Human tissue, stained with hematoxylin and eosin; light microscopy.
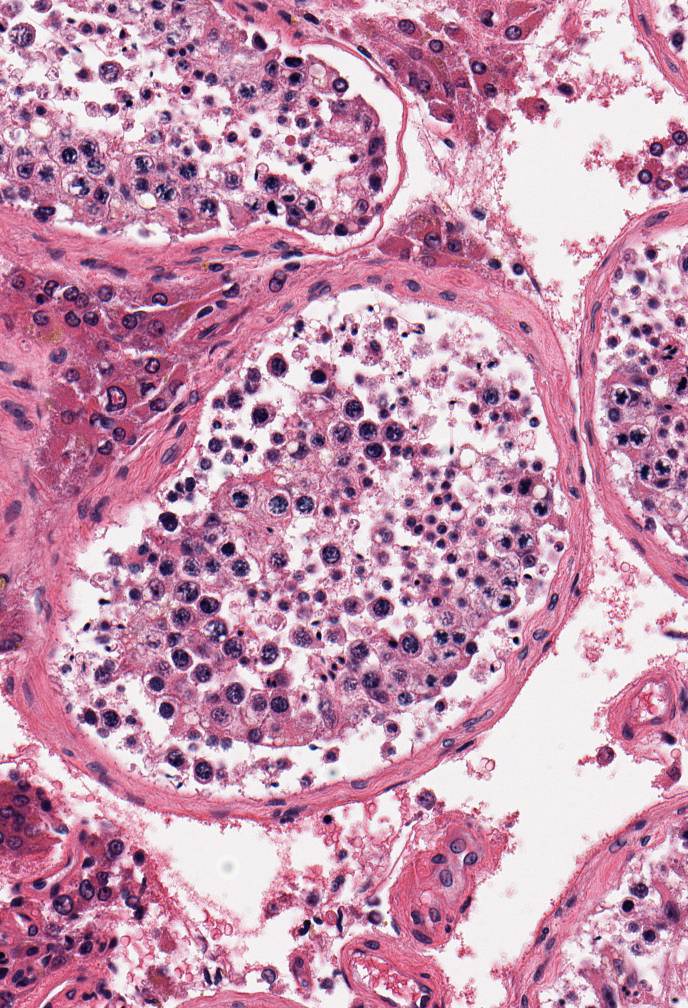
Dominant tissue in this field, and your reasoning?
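Mainly seminiferous tubule: rounded tubules cut across make up the field, one large in the centre, with parts of others at the edges.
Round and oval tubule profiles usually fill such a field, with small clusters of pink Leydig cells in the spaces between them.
Here, clusters of Leydig cells with abundant pink cytoplasm and round nuclei lie between tubules in the upper left. Inside the central tubule, small, very dark, shrunken nuclei are scattered among larger cells. To its right are wide empty spaces holding only faint, pale flocculent material.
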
